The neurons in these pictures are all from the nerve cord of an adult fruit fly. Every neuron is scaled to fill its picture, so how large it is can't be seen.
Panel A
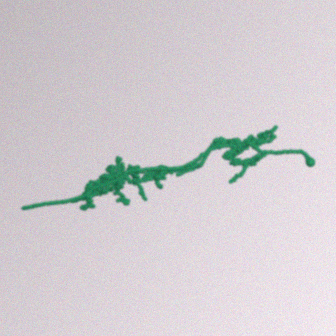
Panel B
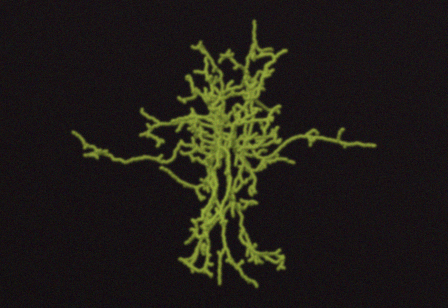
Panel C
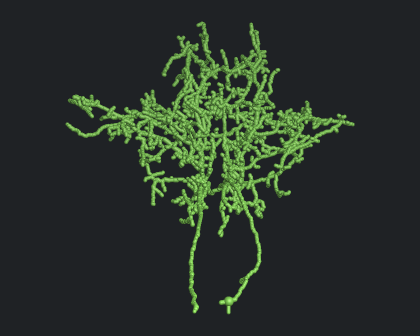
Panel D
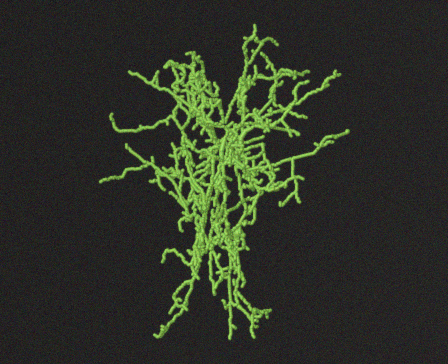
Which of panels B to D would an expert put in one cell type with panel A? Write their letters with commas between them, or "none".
C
